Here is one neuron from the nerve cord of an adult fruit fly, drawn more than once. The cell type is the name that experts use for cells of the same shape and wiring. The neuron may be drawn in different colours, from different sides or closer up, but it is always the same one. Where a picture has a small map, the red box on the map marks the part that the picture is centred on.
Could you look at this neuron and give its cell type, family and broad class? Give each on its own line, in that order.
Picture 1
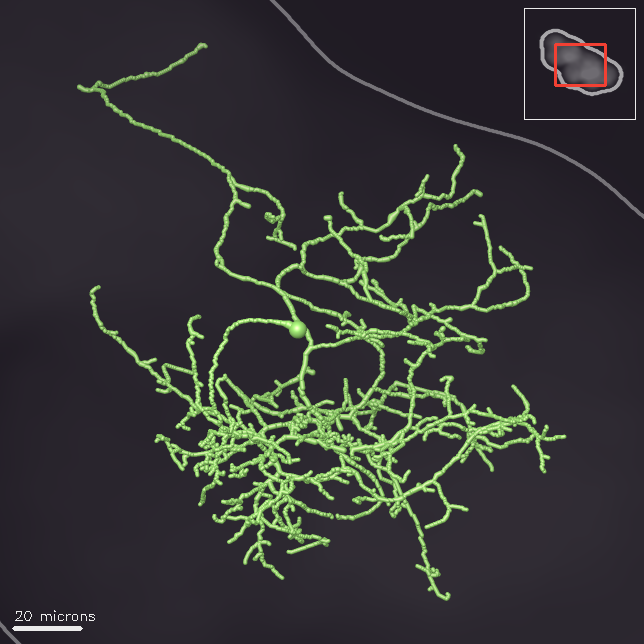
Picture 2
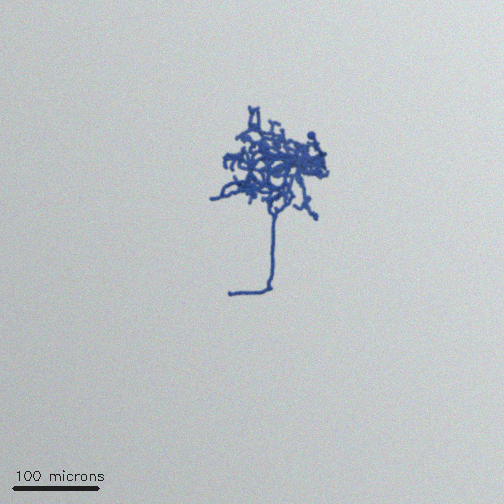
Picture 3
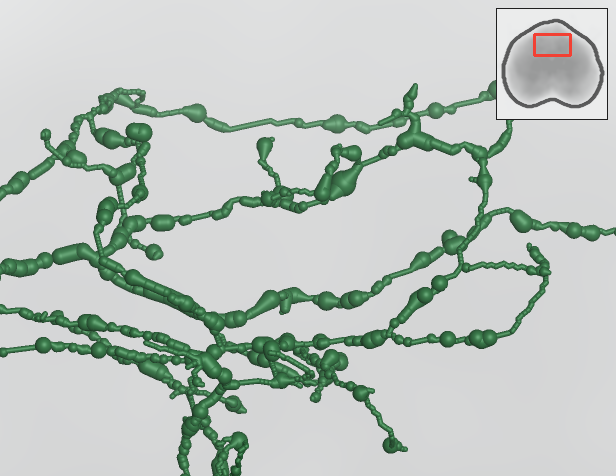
IN17A030
hemilineage 17A
nerve-cord intrinsic neuron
